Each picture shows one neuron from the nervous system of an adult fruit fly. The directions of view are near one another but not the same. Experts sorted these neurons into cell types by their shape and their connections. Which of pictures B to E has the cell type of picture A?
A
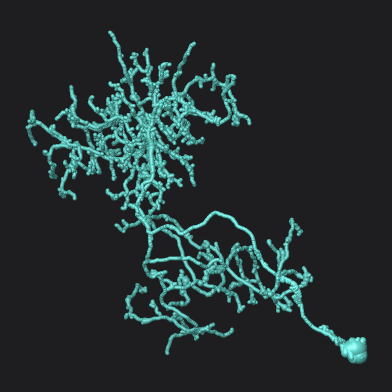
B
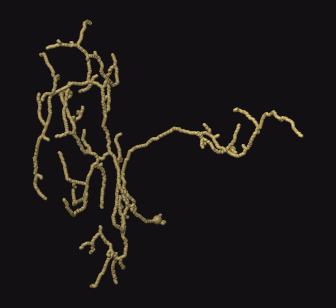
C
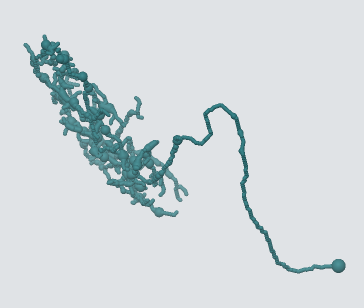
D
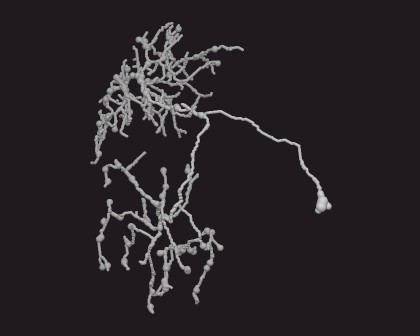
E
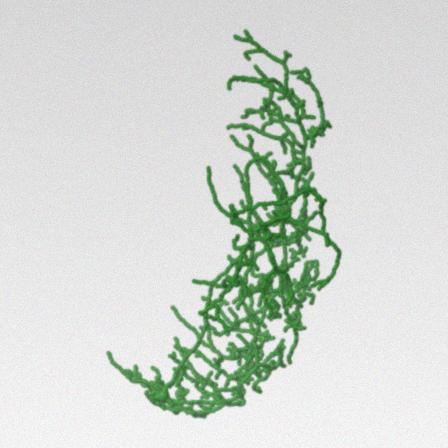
D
